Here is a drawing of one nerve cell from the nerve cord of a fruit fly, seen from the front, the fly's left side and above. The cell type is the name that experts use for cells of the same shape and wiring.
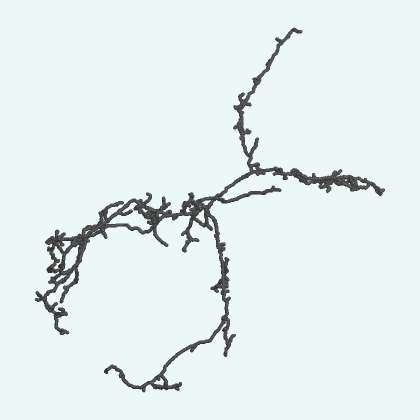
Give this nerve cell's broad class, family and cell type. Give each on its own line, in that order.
nerve-cord intrinsic neuron
hemilineage 03A
IN03A052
